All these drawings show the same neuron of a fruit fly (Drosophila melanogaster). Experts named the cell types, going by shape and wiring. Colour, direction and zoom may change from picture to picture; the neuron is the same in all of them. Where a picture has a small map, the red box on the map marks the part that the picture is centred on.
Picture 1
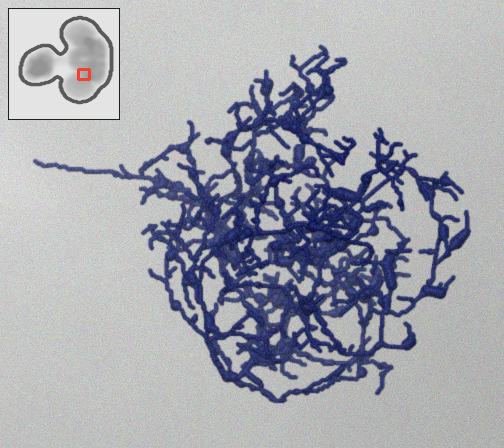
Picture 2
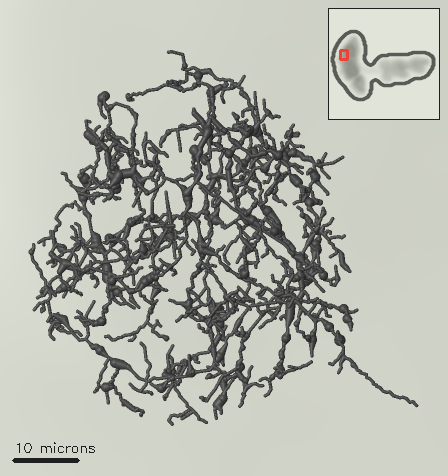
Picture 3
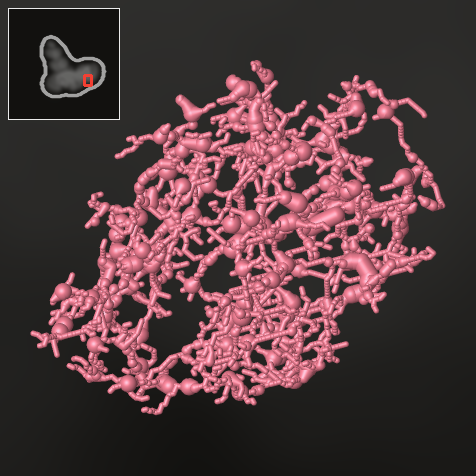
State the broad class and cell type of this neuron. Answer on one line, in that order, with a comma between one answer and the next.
central-brain intrinsic neuron, AVLP353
